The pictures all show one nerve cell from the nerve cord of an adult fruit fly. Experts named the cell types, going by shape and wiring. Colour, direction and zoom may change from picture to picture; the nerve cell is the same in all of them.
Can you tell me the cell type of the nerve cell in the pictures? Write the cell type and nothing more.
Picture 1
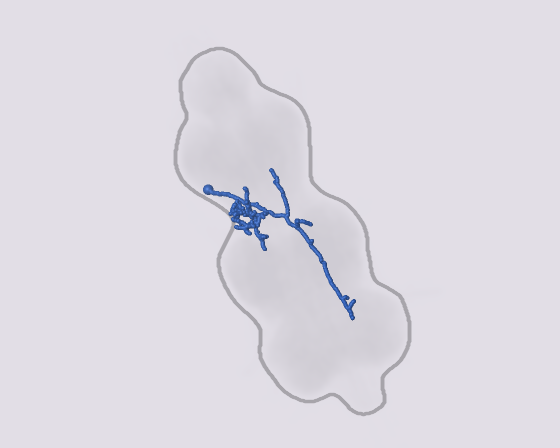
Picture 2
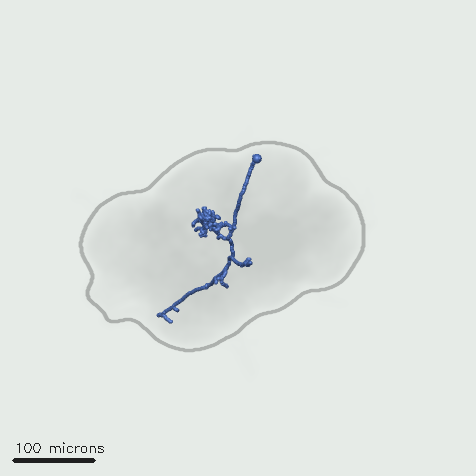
IN08B091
